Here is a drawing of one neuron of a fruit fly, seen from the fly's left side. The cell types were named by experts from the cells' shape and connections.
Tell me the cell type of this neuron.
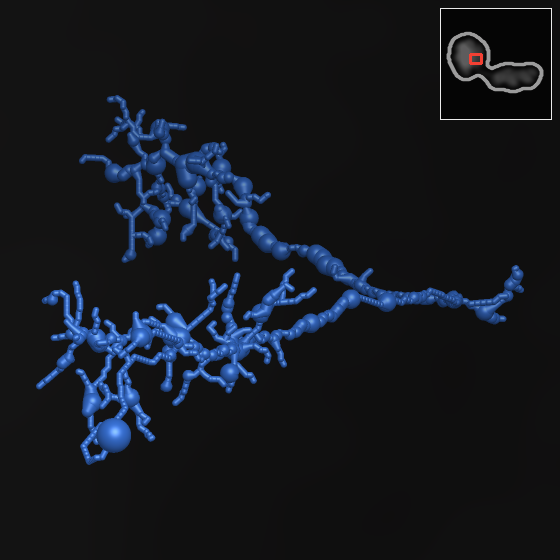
Tm5Y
